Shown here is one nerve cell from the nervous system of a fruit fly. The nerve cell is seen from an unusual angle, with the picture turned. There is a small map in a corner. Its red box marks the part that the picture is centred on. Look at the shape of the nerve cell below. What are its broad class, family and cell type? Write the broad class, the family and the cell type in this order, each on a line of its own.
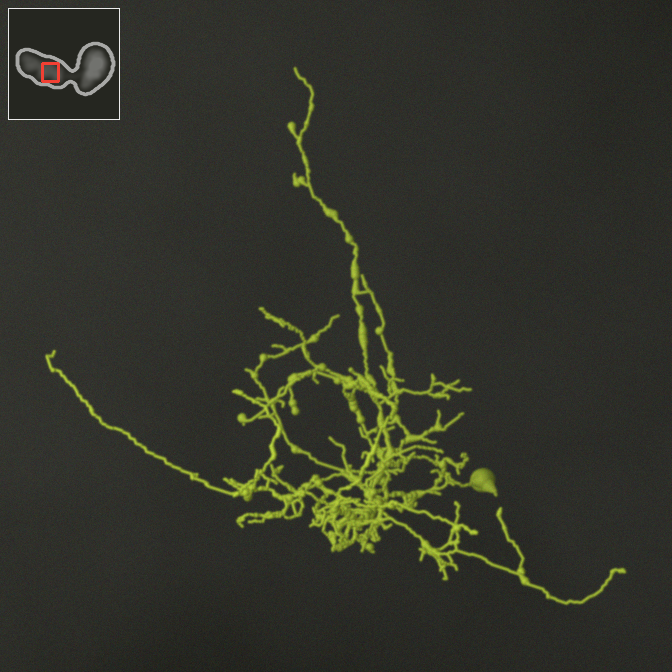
nerve-cord intrinsic neuron
hemilineage 17A
IN17A095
